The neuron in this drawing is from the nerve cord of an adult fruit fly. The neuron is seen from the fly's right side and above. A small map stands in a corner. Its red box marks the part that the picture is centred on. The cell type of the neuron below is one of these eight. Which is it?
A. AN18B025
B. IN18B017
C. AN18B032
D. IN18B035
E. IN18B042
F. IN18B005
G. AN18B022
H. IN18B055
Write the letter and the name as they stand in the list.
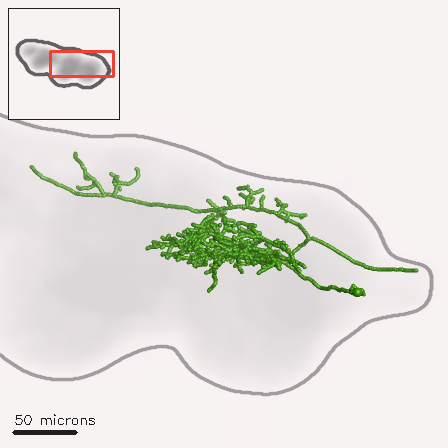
A. AN18B025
